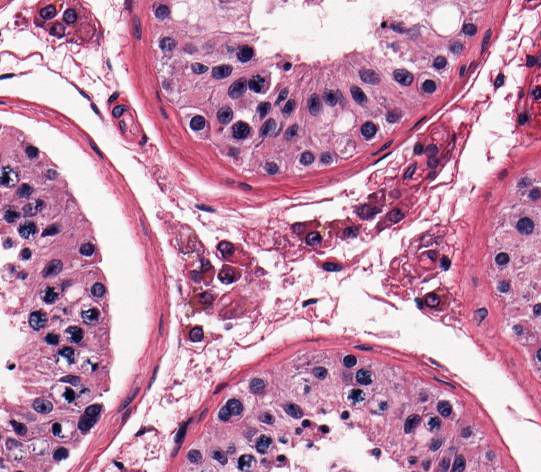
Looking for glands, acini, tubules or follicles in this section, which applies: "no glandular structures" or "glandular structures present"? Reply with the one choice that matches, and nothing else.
Glandular structures present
